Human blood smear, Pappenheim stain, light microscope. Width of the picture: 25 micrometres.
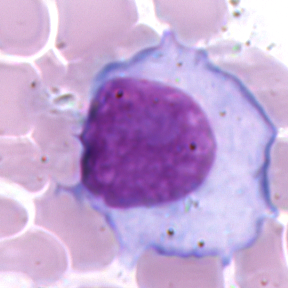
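Plasma cell, stained peripheral blood smear. Central nucleated cell with an irregular, angular outline rather than a smoothly round one. Nucleus toward the left side of the cell. Chromatin patchy, in darker and lighter purple areas. Broad area of cytoplasm extending to the right of the nucleus.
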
